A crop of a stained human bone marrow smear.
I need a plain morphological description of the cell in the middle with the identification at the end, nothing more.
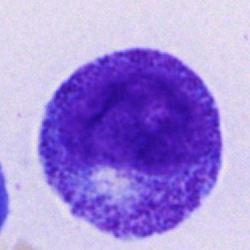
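See how the nucleus is one mass, not split into lobes, and sits up in the top part of the cell with most of the cytoplasm beneath it. Coarse purple granules crowd that cytoplasm, and some lie over the nucleus too, so its surface looks speckled. That's a promyelocyte.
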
